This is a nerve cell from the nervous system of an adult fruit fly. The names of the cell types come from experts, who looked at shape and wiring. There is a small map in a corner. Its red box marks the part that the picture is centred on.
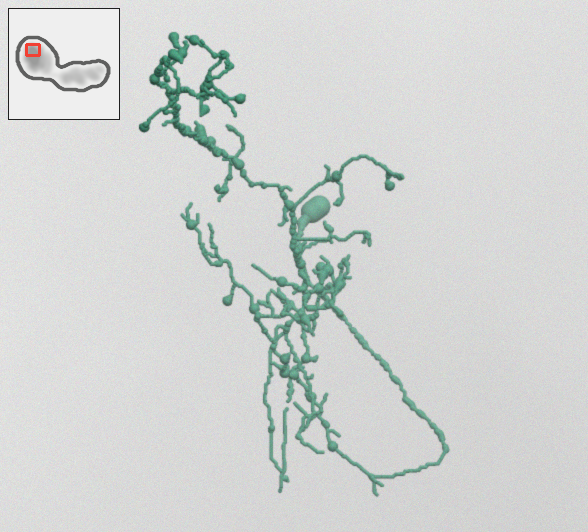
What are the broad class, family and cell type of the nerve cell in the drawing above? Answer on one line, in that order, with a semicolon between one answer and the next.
central-brain intrinsic neuron; hemilineage VPNp&v1_posterior; CB2151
